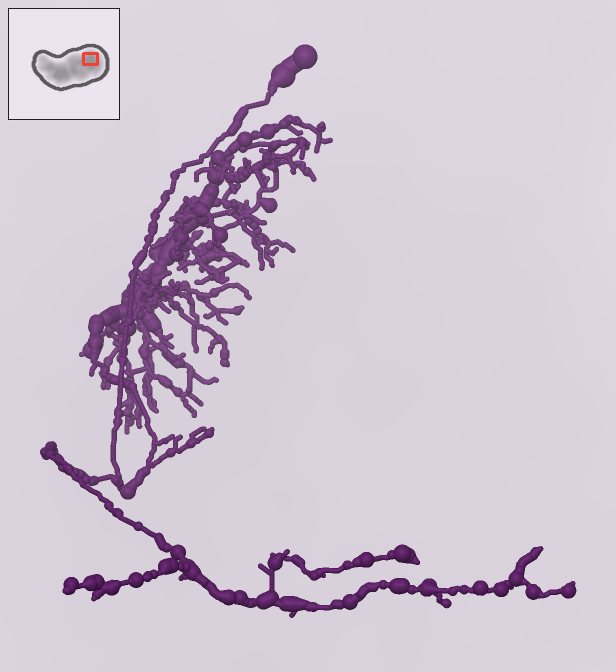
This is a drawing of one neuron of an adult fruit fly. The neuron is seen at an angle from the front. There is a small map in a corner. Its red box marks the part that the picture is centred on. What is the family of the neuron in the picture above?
hemilineage VPNp3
